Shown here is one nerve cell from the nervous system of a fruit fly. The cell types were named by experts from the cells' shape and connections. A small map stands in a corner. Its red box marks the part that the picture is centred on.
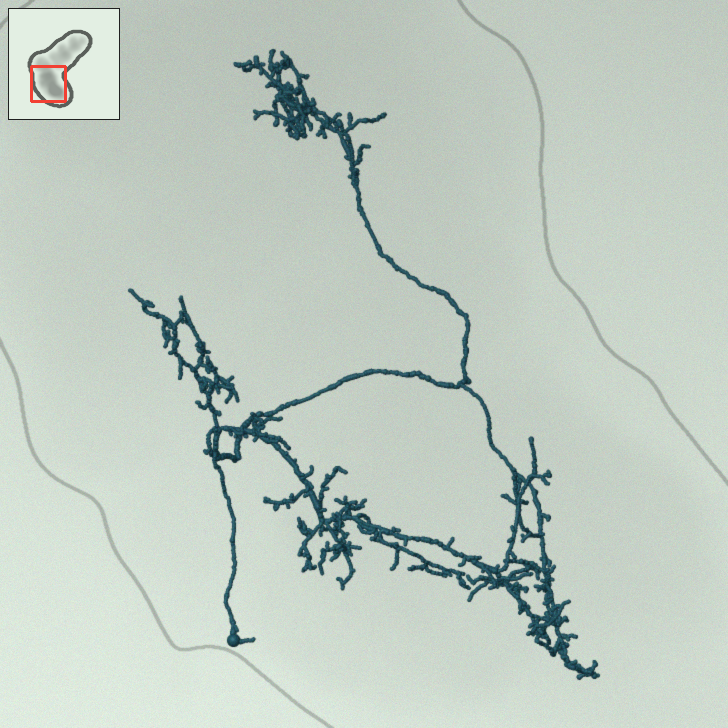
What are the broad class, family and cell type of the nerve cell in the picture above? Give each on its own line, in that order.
central-brain intrinsic neuron
hemilineage ALl1_ventral
SAD035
